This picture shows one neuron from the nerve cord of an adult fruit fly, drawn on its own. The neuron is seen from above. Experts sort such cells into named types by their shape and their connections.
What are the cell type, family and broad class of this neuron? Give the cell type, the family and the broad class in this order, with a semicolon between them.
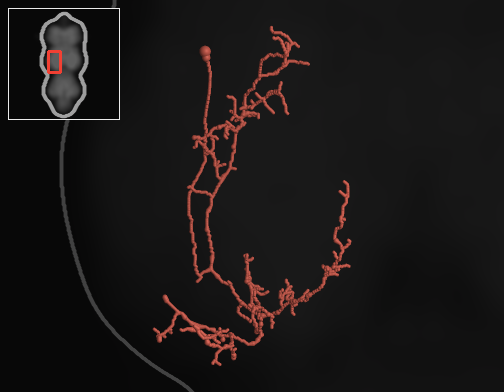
IN13A072; hemilineage 13A; nerve-cord intrinsic neuron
